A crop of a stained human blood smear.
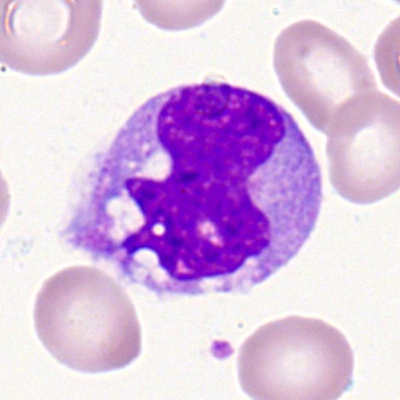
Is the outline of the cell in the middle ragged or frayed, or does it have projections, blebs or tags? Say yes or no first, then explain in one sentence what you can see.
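Yes. The cell is roughly round, with a frayed, irregular edge on its left side.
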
